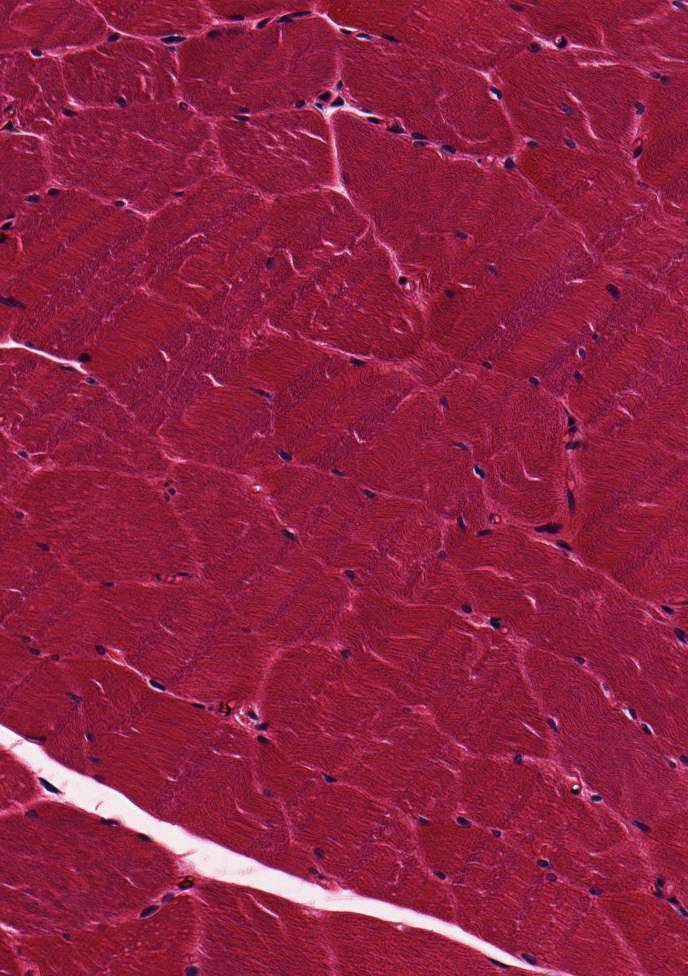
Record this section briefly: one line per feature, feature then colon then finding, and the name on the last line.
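Cytoplasm: evenly, deeply eosinophilic, dense red throughout
Nuclei: small, dark, flattened, sitting at fibre edges, not centres
Separation: only thin, pale pink connective tissue strands
Fat: none anywhere in the field
Name: skeletal muscle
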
